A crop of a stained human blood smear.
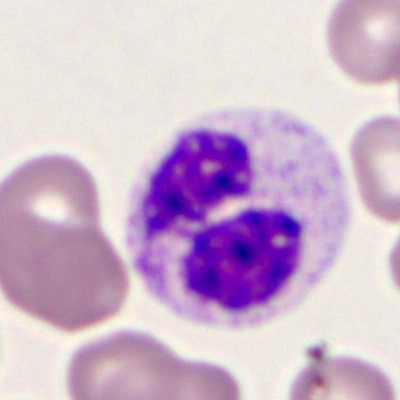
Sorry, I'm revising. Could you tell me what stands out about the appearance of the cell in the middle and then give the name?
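The nucleus is split into two lobes, one at the upper left and the other at the lower right. Its chromatin is dark purple and coarsely clumped. Fine, small lilac granules fill the cytoplasm. The cell is a segmented neutrophil.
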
